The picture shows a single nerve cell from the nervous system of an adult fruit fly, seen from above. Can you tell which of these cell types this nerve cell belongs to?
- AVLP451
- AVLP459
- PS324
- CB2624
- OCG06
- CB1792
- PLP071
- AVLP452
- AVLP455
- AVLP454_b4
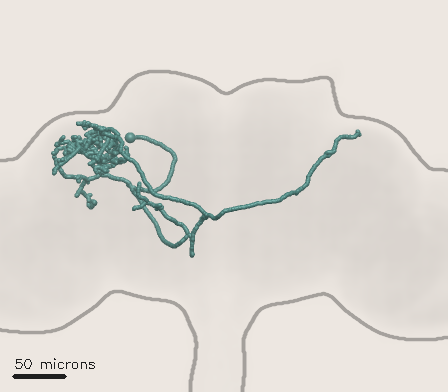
CB2624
